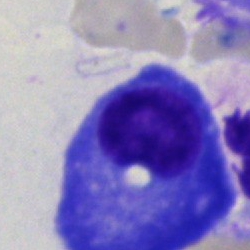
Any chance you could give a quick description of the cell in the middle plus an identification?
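The cell has a broad, rounded outline with no spiky projections. Its nucleus is placed off-centre, toward the upper part of the cell. Just beneath the nucleus lies one small, clear, round vacuole. The cytoplasm contains no distinct granules. This is a plasma cell.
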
